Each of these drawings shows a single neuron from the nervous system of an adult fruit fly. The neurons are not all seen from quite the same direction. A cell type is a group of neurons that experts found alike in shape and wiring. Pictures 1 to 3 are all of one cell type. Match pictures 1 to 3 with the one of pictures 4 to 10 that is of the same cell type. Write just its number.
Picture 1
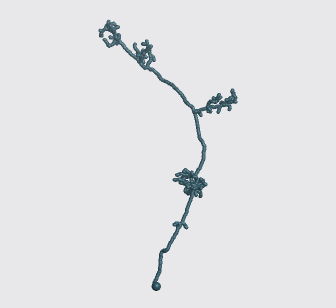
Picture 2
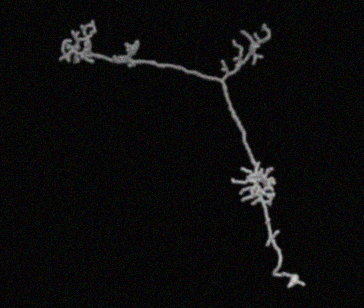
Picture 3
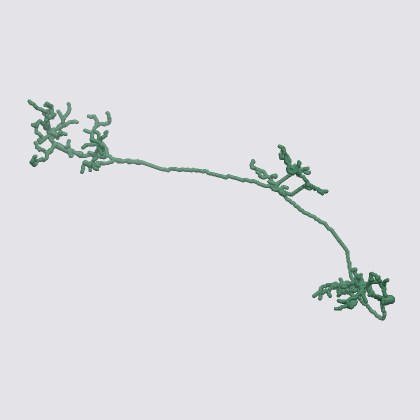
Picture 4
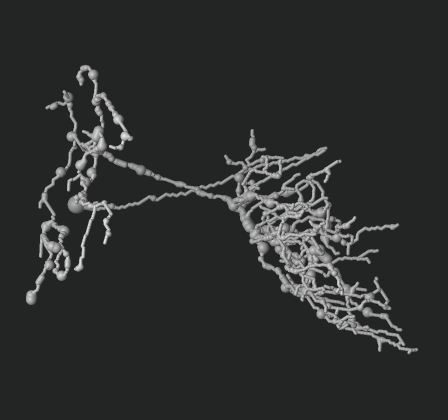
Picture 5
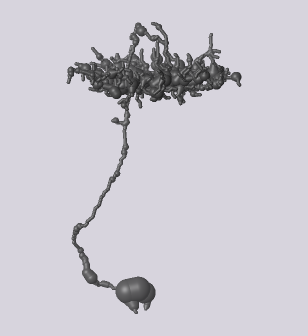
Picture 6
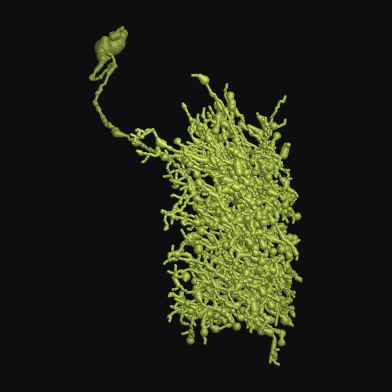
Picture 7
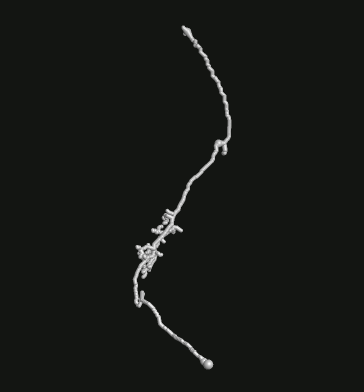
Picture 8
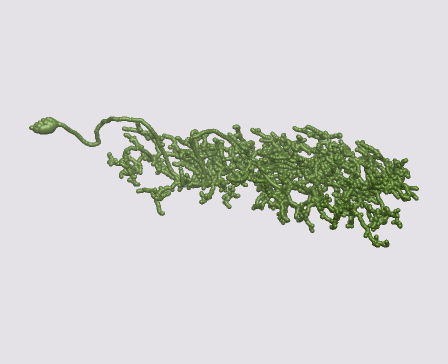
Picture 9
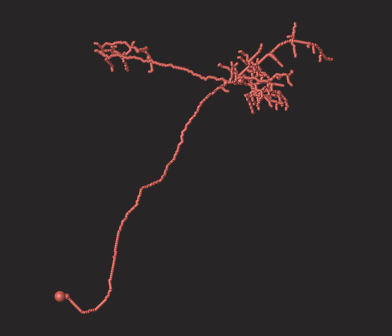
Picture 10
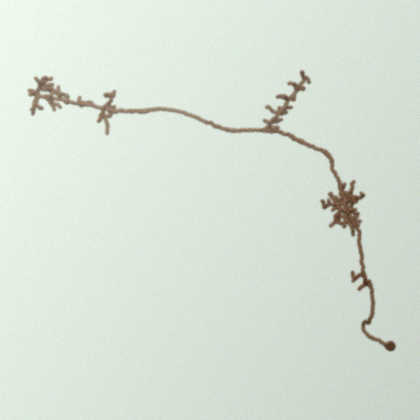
10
